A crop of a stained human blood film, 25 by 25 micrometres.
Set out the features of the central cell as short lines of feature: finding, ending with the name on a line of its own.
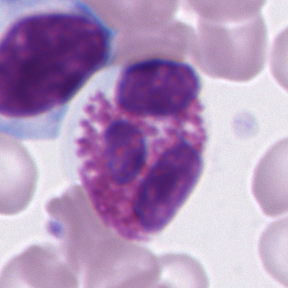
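Chromatin: dark purple, coarsely clumped in the lobes
Granules: coarse and round, crowding the cytoplasm
Granule colour: pinkish-purple
Left edge: looks beaded and bumpy, from the granules
Kind: eosinophil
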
